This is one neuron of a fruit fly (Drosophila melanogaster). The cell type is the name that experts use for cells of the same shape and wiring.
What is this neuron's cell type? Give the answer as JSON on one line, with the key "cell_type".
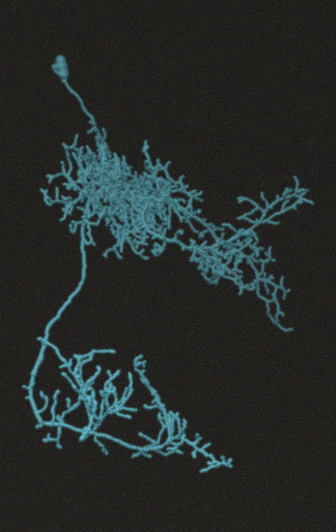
{"cell_type": "LAL125"}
